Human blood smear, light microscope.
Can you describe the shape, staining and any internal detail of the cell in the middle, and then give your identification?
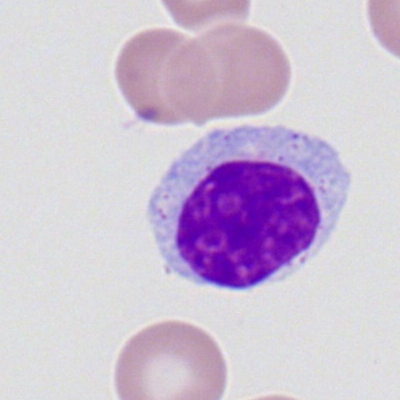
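The outline's roughly oval, with a slightly uneven edge. There's a moderate rim of pale blue cytoplasm around the nucleus, widest at the top, with a few small reddish granules scattered through it. It's a lymphocyte.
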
